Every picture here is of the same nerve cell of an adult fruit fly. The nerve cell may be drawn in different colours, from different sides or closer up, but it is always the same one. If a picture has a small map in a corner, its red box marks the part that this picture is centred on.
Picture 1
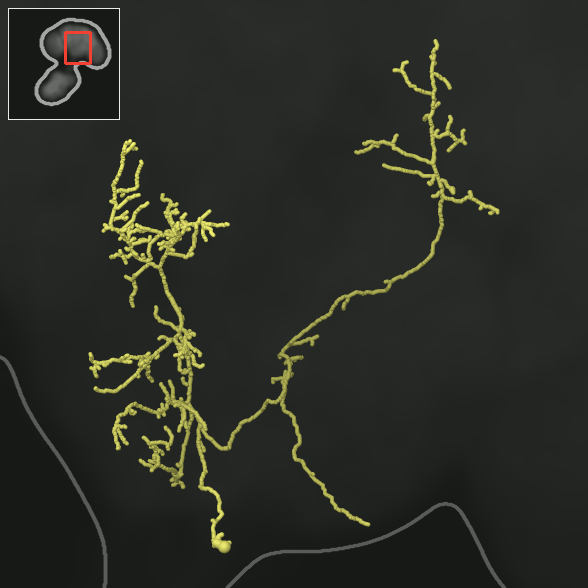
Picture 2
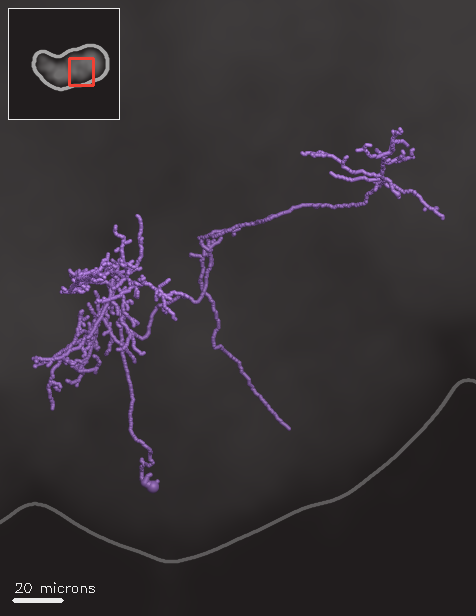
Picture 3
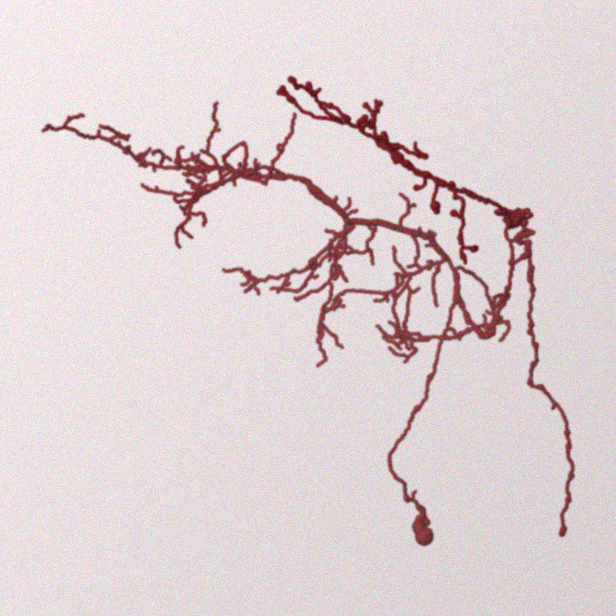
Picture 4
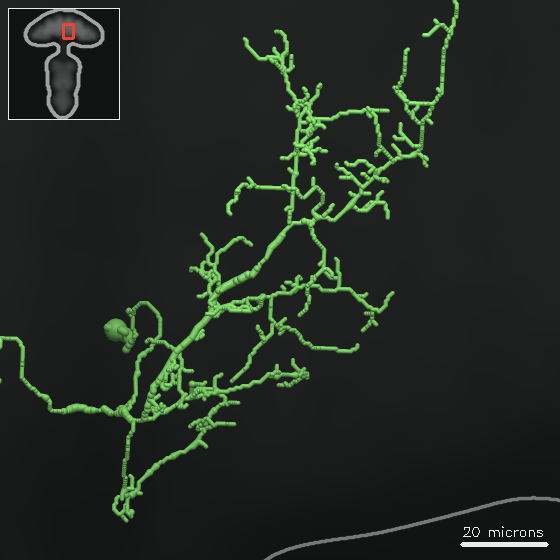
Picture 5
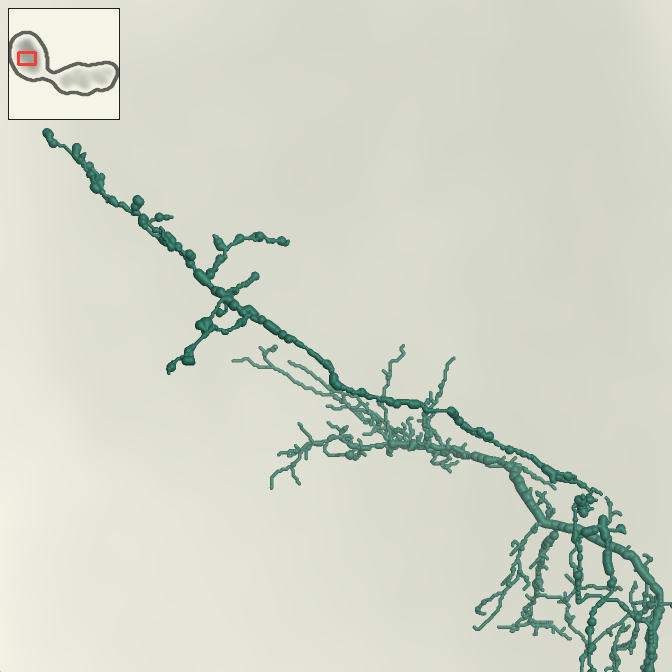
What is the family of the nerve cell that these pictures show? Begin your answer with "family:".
family: hemilineage LB5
